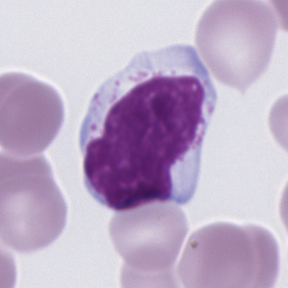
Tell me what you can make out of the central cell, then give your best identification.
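The outline strikes me as irregular and angular, not round. Inside, the chromatin is dense and coarsely clumped. As for the granules, most lie close to the nucleus rather than out at the cell edge. I see no vacuoles in the cytoplasm. I'd call this a large granular lymphocyte.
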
